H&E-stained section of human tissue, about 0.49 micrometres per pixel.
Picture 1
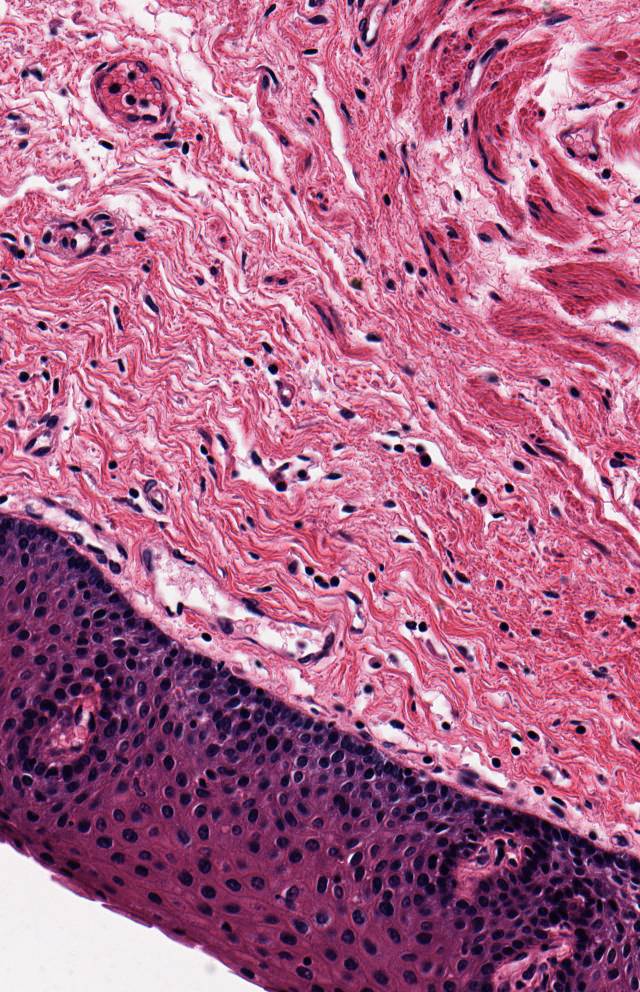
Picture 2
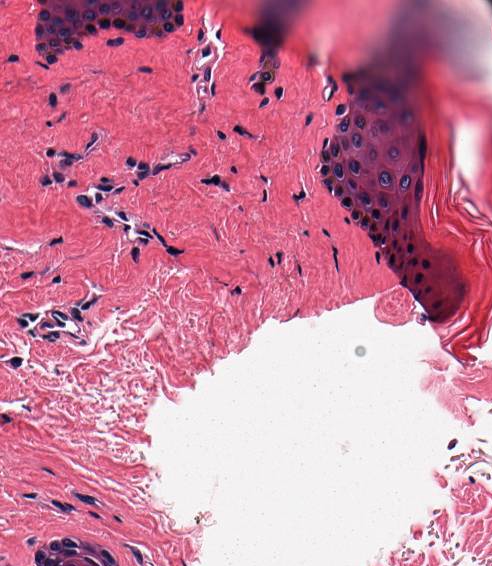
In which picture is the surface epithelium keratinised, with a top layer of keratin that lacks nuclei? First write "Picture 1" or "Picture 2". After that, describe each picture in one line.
Picture 2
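What picture 1 shows: The most superficial cells at the lower left edge still hold nuclei, with no separate anucleate layer on top.
What picture 2 shows: The epithelium is topped on its right side by a layer of compact, laminated pink keratin.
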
